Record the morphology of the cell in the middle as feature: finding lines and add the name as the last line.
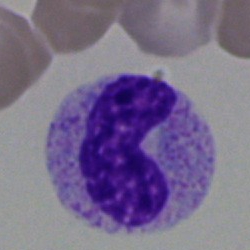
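Chromatin: dense, clumped, staining dark purple
Nuclear shape: bean-shaped, deep notch on the right side
Cytoplasm: abundant, pale lilac
Granules: fine, pink-purple, scattered throughout the cytoplasm
Identification: band neutrophil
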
